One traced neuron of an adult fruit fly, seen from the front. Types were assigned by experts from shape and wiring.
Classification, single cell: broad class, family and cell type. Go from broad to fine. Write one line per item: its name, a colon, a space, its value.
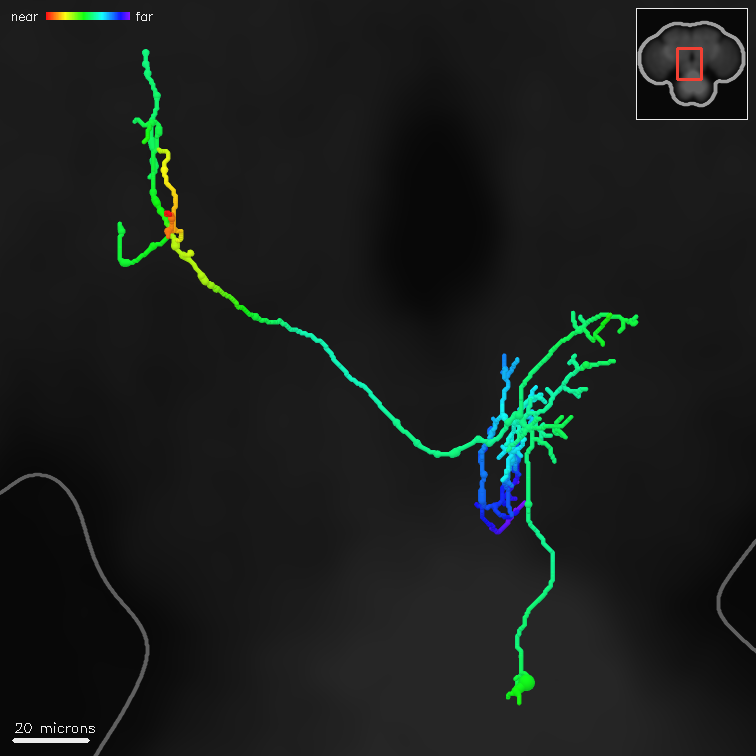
broad class: central-brain intrinsic neuron
family: hemilineage LB3
cell type: GNG411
